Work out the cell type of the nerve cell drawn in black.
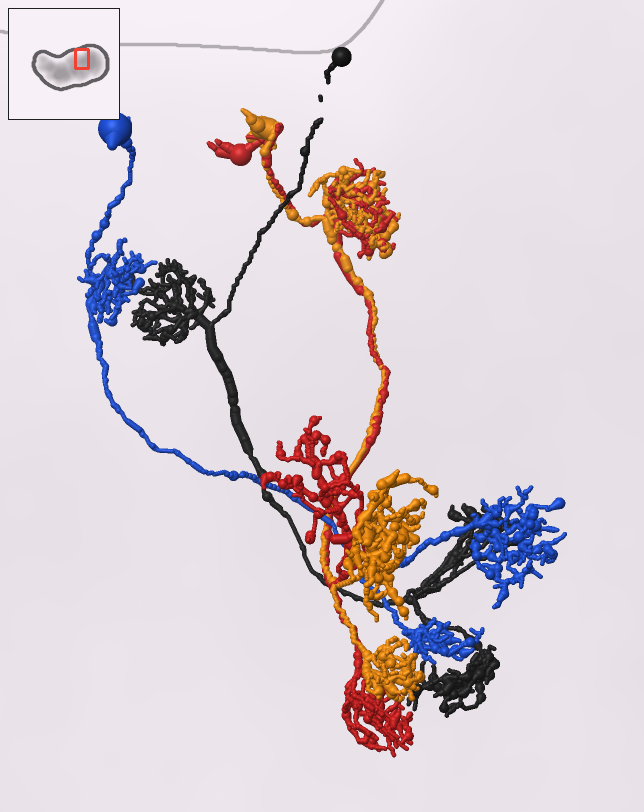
PFNv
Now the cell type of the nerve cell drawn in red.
PFNd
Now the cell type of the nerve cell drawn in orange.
PEN_a(PEN1)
